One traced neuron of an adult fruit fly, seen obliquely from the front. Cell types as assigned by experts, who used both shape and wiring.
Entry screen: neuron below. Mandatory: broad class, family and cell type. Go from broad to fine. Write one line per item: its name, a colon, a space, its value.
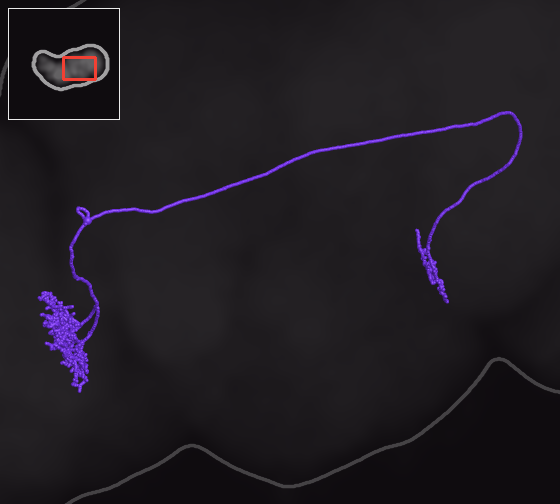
broad class: optic-lobe intrinsic neuron
family: hemilineage VPNp1_lateral
cell type: LC14a-1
